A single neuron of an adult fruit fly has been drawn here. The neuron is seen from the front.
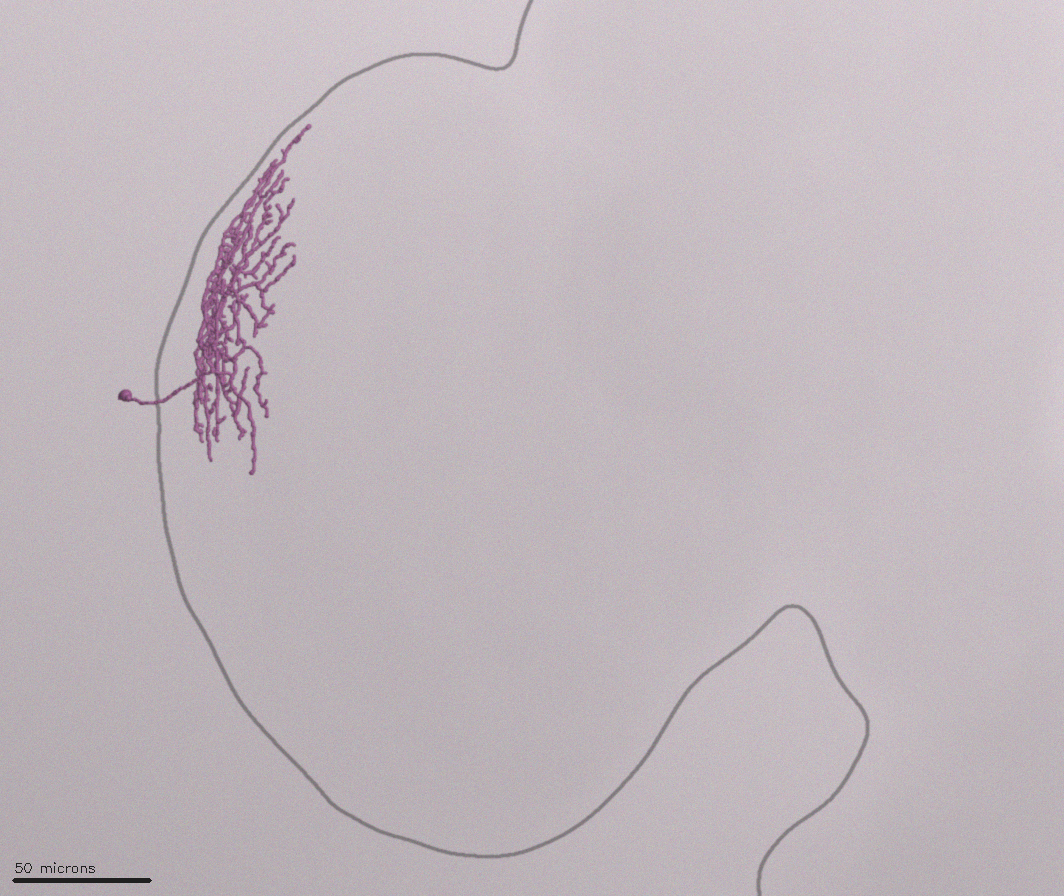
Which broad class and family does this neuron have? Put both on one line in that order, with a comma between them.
optic-lobe intrinsic neuron, Dm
